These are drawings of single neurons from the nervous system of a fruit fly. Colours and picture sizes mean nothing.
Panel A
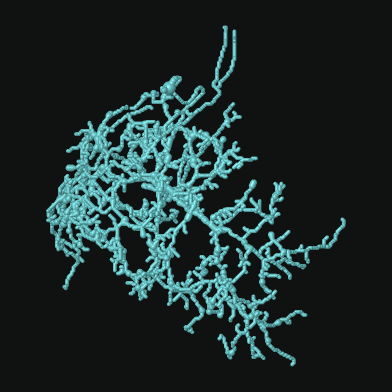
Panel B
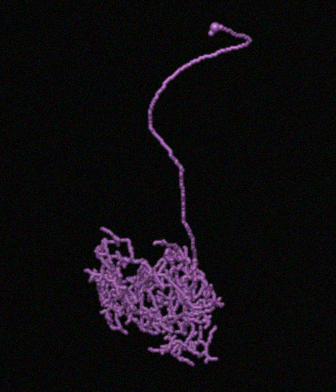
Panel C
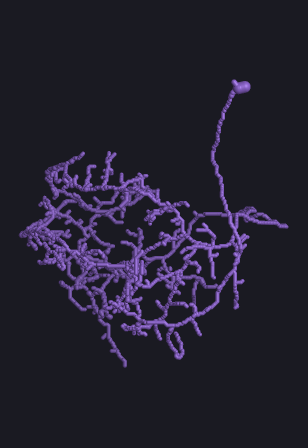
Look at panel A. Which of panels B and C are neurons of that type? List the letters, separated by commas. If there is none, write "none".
none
